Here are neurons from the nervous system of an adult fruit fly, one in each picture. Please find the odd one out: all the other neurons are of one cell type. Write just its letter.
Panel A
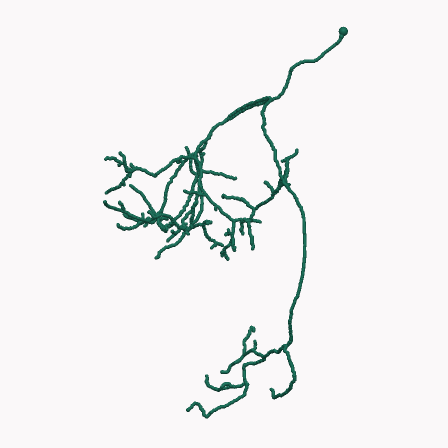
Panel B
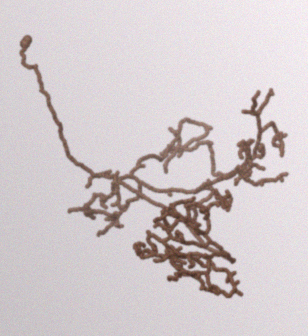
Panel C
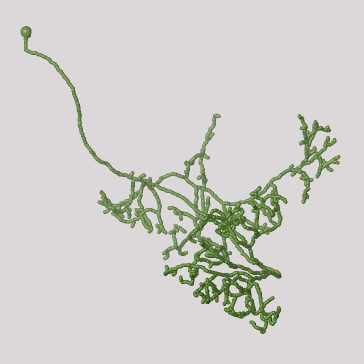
A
